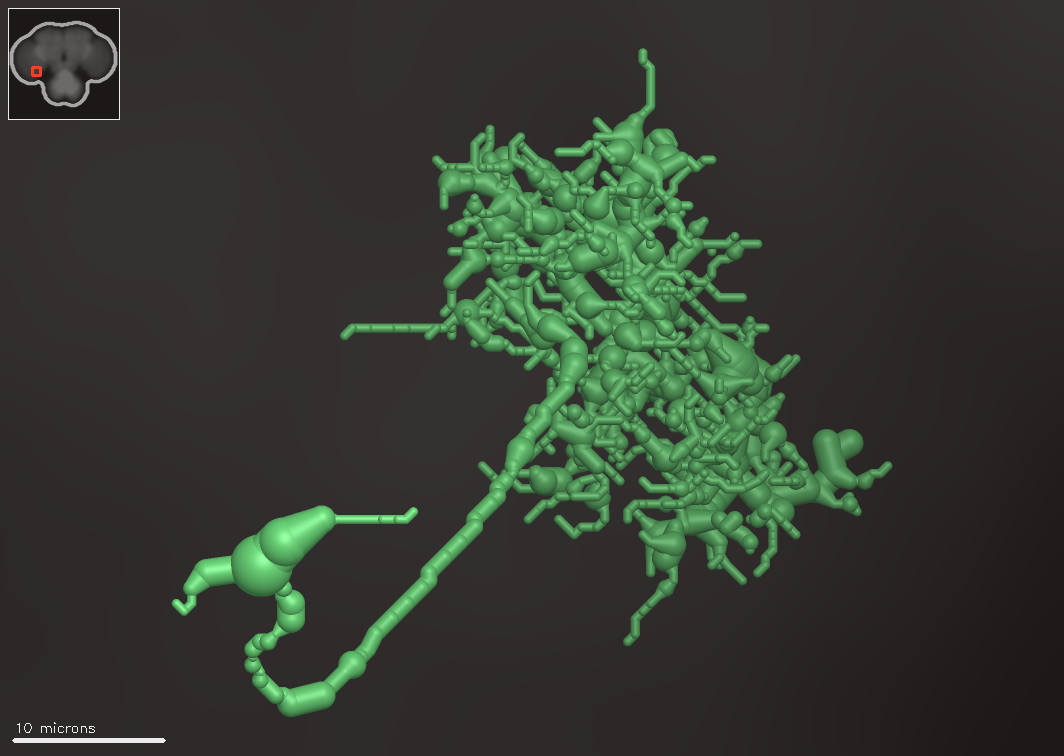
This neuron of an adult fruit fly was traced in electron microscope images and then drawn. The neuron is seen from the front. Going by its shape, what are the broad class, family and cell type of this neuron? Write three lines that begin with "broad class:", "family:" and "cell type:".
broad class: optic-lobe intrinsic neuron
family: Pm
cell type: Pm4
